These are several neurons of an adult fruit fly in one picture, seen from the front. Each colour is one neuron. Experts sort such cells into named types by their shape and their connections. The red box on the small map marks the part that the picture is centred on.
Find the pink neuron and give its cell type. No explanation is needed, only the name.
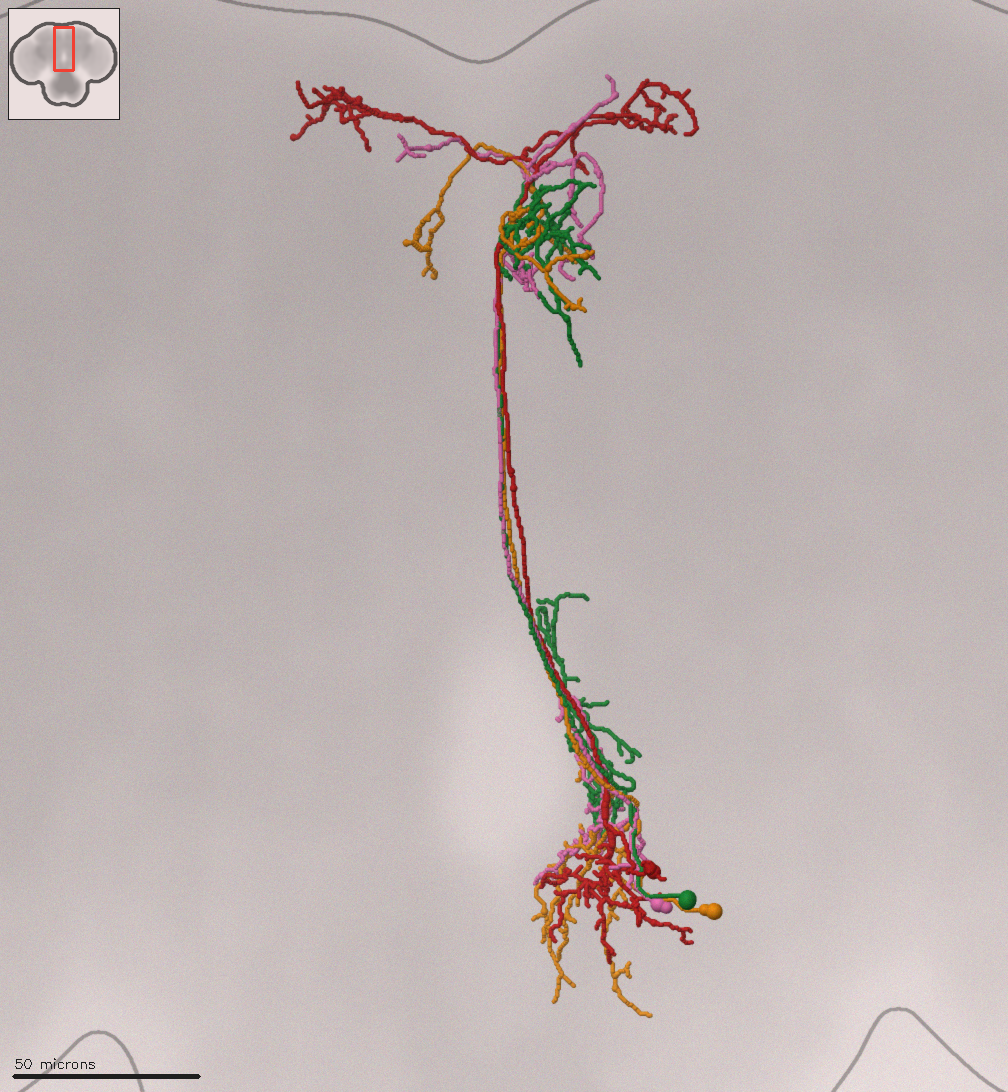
CB4082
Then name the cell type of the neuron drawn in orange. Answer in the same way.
CB4081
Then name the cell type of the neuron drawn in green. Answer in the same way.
CB4225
